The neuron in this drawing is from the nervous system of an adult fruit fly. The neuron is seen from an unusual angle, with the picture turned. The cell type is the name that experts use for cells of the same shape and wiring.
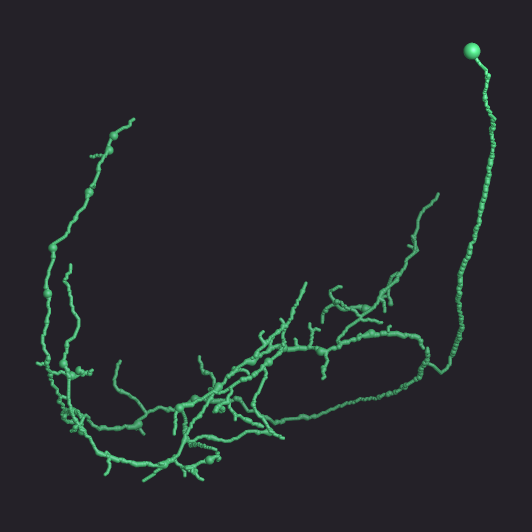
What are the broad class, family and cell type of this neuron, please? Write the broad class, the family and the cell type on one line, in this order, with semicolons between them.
central-brain intrinsic neuron; hemilineage VPNp1_medial; PLP188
